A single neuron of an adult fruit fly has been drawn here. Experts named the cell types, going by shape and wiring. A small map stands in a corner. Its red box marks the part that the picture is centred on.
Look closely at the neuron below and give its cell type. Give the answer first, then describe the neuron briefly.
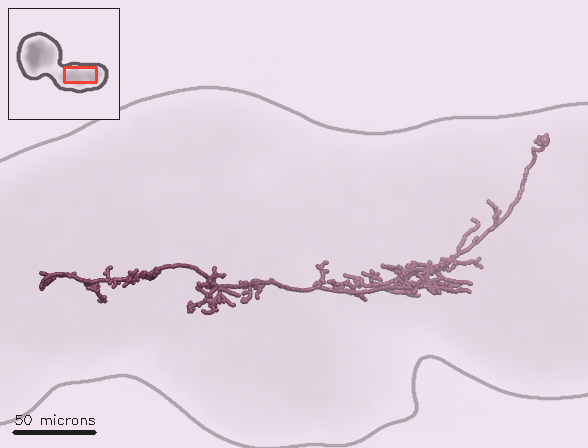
The cell type is IN09A023. This is a nerve-cord intrinsic neuron. From left to right in the picture it spans about 300 microns. The picture shows dozens of branch ends.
